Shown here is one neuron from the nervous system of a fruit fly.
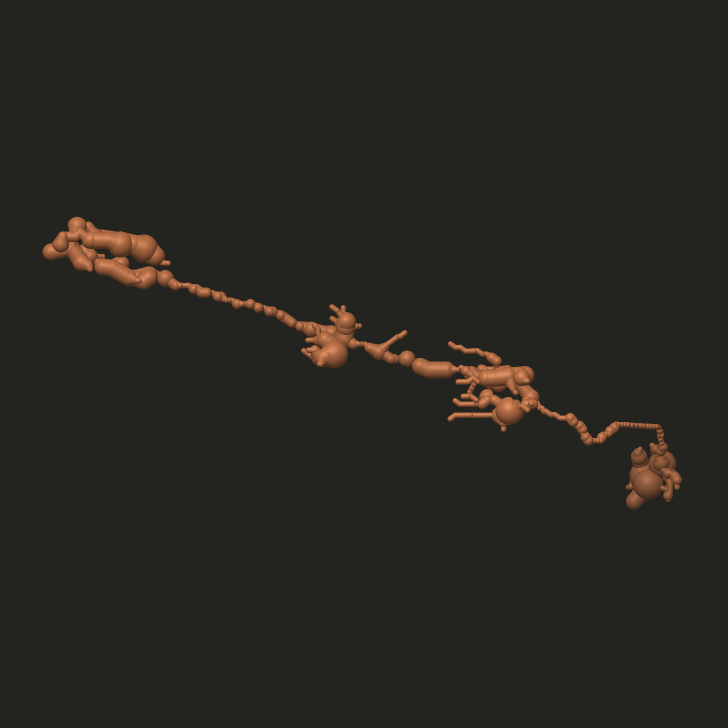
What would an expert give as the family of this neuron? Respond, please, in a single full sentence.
When grouped by family, this neuron is Mi.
